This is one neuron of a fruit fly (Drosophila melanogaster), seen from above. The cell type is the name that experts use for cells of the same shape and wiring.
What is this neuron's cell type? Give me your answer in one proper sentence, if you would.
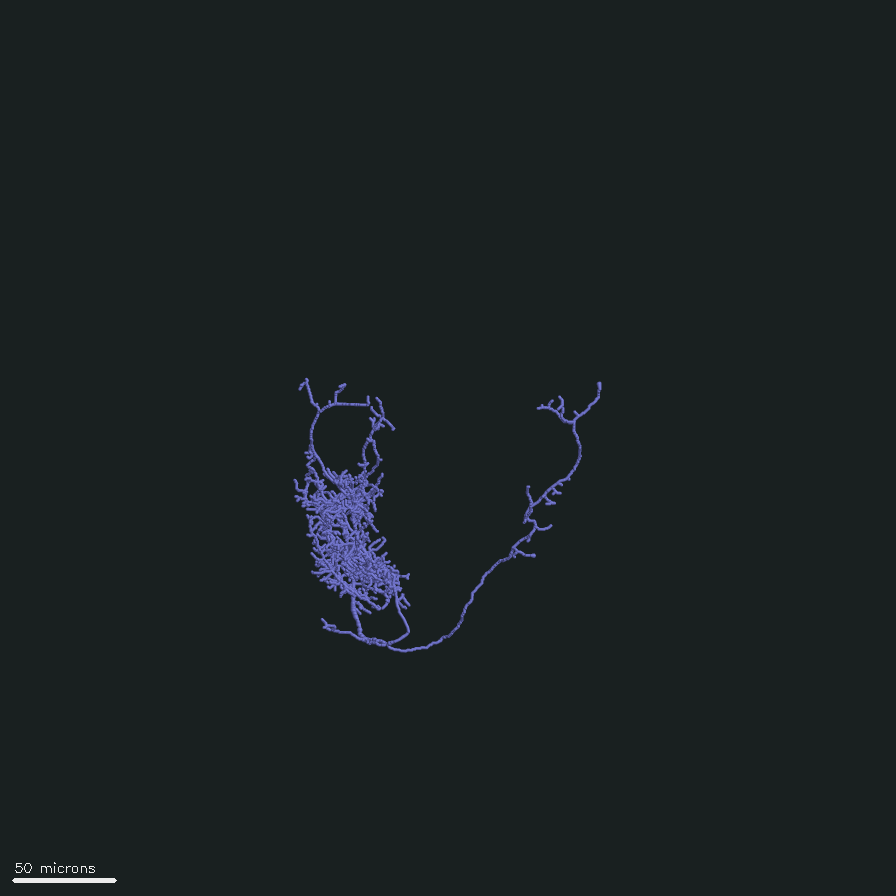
This neuron is categorized as cell type GNG562.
